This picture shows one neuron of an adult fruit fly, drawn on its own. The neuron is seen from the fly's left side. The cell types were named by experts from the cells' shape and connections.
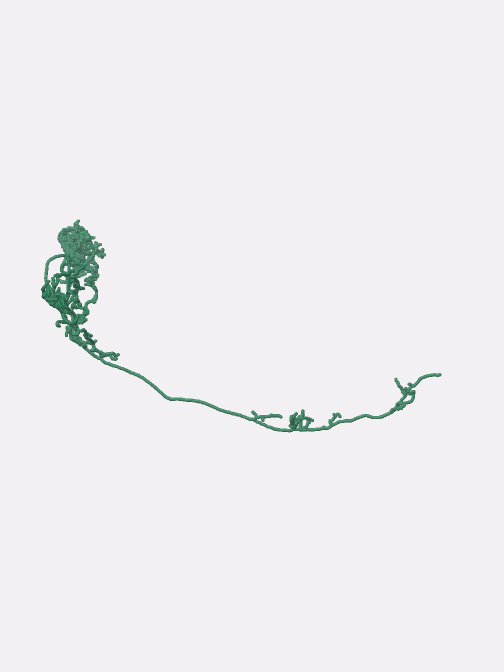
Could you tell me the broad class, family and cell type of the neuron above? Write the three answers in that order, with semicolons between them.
descending neuron; DNp; DNp29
